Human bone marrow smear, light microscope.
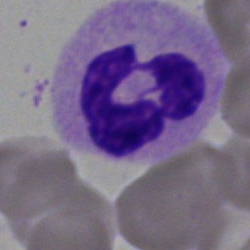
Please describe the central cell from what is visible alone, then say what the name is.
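The nucleus is divided into lobes that curve around a pale gap in the centre. Its chromatin is dark purple and coarsely clumped. Abundant pale lilac cytoplasm encloses the nucleus on every side and contains fine lilac granules. This is a segmented neutrophil.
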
